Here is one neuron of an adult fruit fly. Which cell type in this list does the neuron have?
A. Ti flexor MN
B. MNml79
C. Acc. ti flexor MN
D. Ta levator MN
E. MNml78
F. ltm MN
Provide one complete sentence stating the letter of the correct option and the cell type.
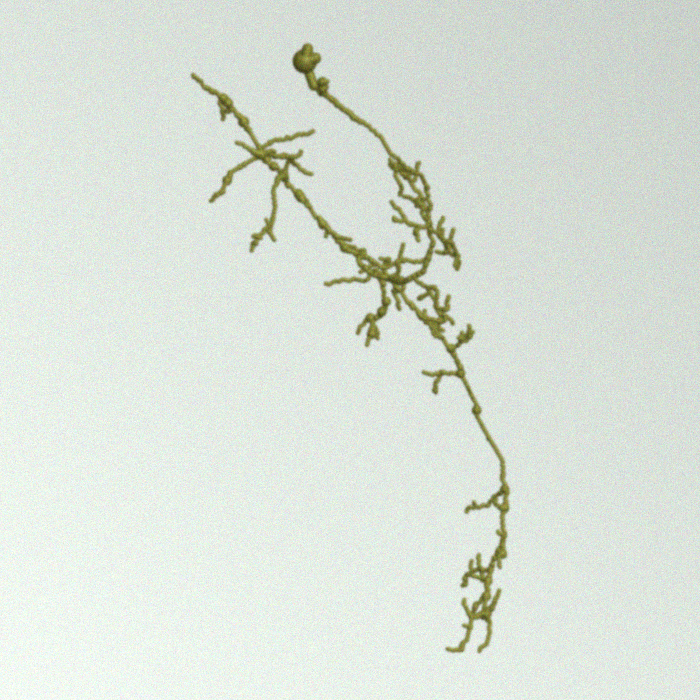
Here the neuron is of cell type ltm MN, corresponding to option F.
